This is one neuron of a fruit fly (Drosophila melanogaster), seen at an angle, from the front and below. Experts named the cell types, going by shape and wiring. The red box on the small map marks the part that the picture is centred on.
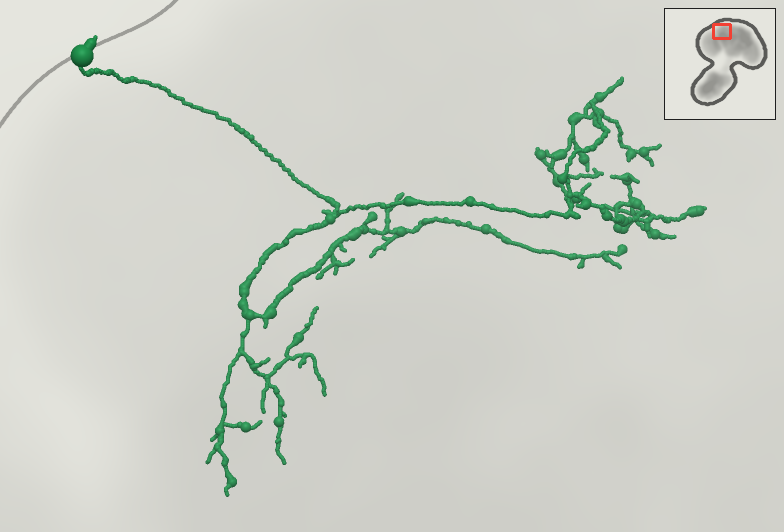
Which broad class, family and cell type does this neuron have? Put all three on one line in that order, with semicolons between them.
central-brain intrinsic neuron; hemilineage SLPpl1; SLP266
